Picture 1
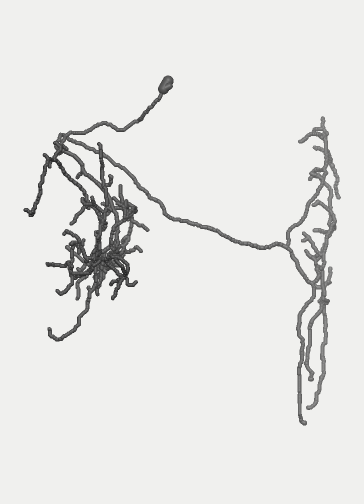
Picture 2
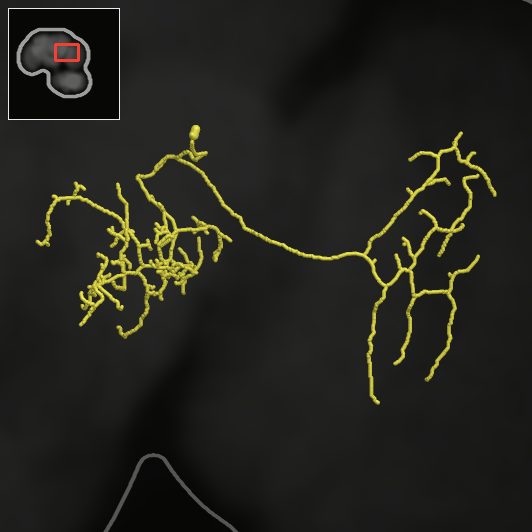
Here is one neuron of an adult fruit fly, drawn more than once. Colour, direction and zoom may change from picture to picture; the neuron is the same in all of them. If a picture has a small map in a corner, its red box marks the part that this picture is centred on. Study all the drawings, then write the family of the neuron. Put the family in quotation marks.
"hemilineage VLPp&l1_posterior"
